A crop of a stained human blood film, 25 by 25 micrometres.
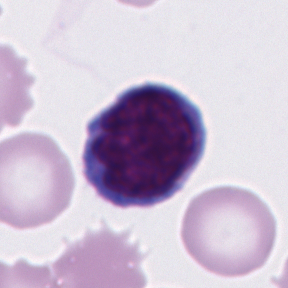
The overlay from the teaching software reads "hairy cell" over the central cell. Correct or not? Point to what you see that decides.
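A roundish, smooth outline and a thin rim of deep blue cytoplasm decide this cell.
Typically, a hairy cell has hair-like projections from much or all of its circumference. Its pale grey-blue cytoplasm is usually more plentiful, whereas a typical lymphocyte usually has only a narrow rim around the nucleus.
This cell is therefore a typical lymphocyte, not a hairy cell. No granules are visible in the cytoplasm, and no nucleoli can be seen in the nucleus.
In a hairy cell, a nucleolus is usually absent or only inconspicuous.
The lack of nucleoli therefore does not weigh against hairy cell. The cell is about 11 micrometres across, about 1.25 times as wide as a red cell that lies whole in the picture.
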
